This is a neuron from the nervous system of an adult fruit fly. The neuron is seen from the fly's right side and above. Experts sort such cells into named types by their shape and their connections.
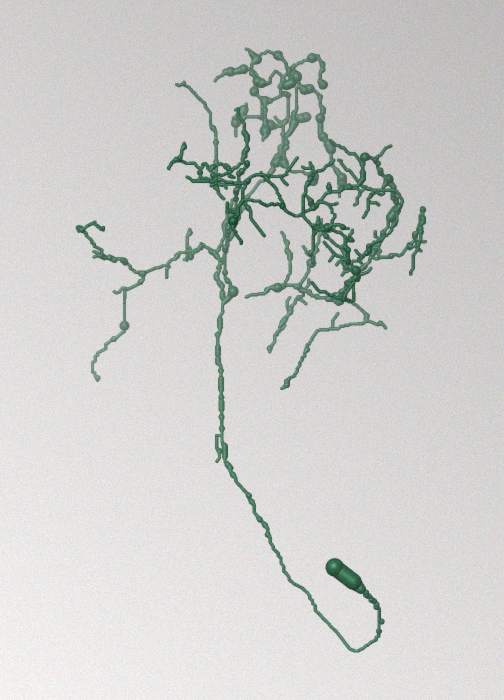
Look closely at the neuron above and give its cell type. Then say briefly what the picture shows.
It is of cell type CB2302. This is a central-brain intrinsic neuron. Dozens of branch ends can be seen. In this view it is taller than it is wide.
